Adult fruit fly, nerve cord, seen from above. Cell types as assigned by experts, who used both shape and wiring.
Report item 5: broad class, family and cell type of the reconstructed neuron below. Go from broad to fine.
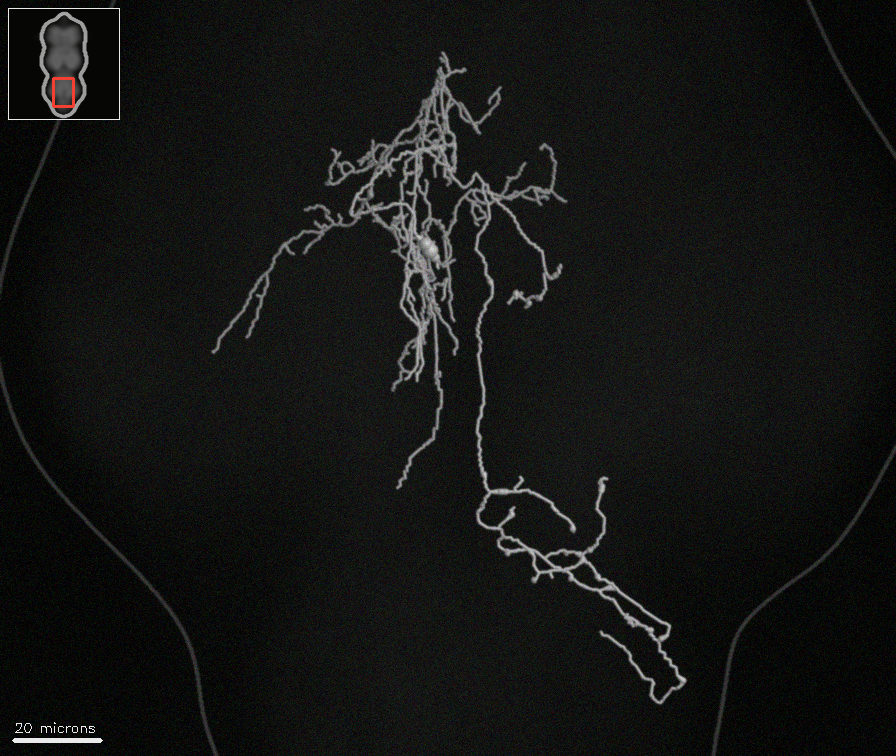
nerve-cord intrinsic neuron; hemilineage 23B; IN23B042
